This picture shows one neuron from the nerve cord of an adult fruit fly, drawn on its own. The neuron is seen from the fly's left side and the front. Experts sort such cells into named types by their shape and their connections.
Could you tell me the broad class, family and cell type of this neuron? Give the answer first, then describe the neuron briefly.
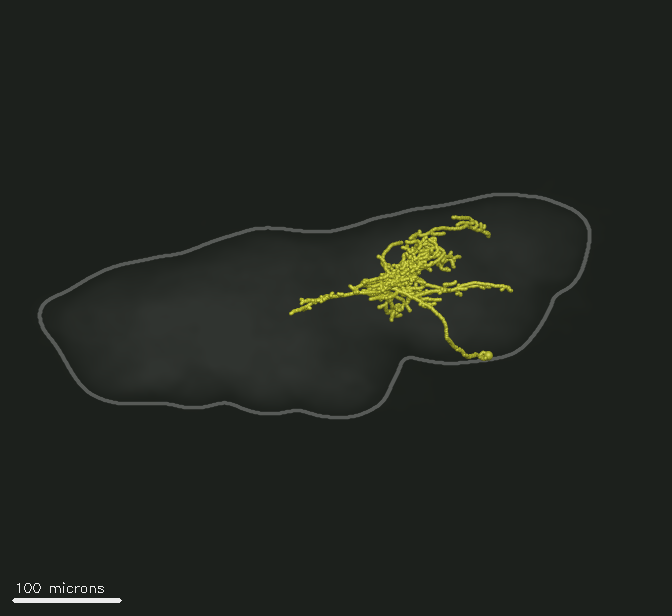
Its broad class is nerve-cord intrinsic neuron. The family is hemilineage 07B. Its cell type is IN07B022. From left to right in the picture it spans about 200 microns. In this view it is wider than it is tall.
